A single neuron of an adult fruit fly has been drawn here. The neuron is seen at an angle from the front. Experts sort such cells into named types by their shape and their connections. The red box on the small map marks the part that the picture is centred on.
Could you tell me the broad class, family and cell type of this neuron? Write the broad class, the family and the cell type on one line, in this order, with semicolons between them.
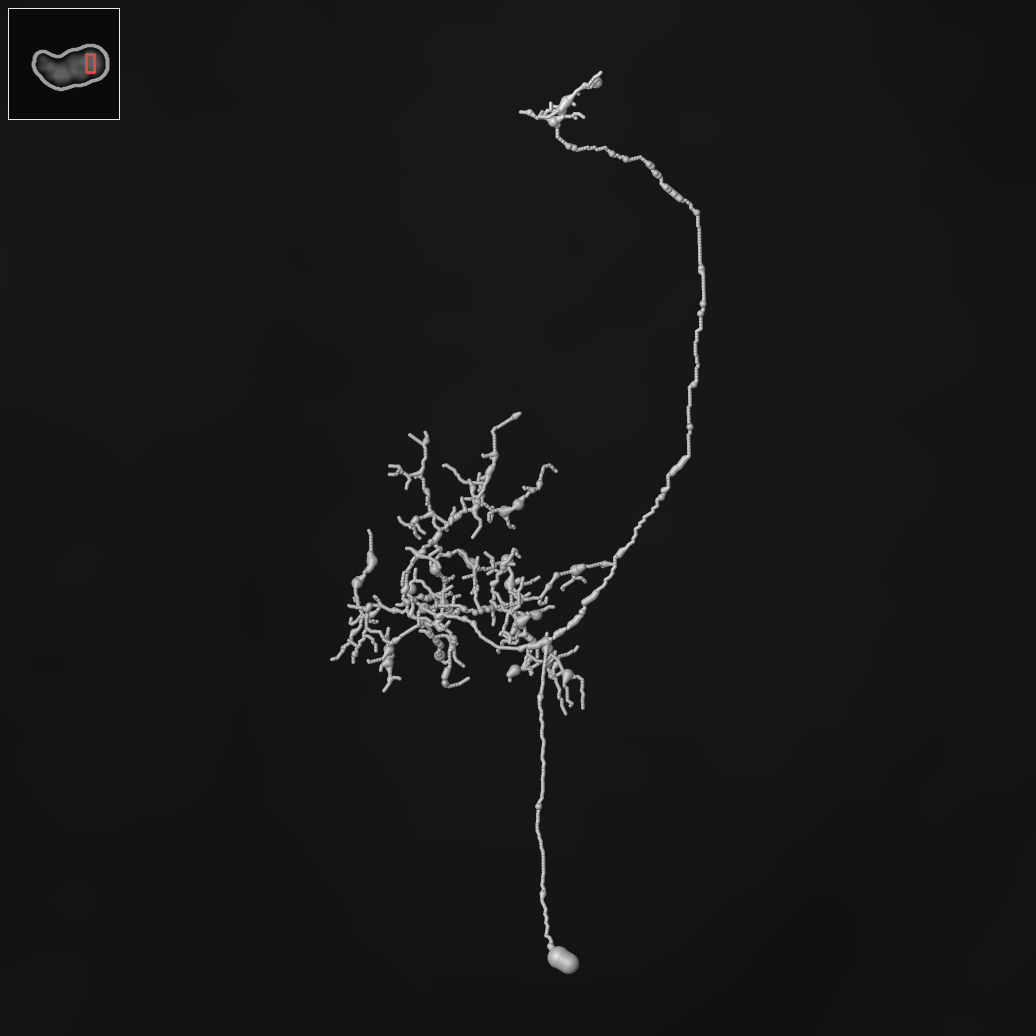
visual projection neuron; LoVP; LoVP2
